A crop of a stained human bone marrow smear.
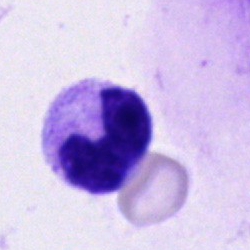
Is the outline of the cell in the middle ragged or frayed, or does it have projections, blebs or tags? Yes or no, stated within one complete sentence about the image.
No, what this cell has is a smooth outline, not a rough one.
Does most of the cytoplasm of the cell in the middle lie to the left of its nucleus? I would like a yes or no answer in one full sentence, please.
Yes, most of the cytoplasm lies to the left of the nucleus.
